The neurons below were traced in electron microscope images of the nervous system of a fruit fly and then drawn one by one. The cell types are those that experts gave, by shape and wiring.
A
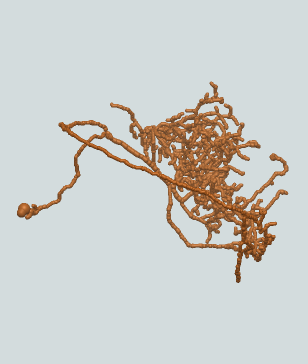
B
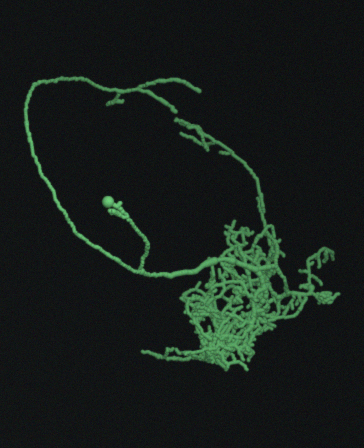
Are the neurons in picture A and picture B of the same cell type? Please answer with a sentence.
They are of the same cell type.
